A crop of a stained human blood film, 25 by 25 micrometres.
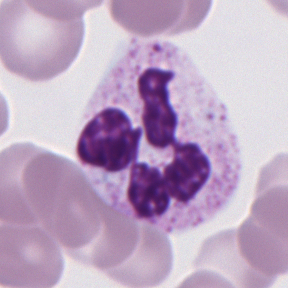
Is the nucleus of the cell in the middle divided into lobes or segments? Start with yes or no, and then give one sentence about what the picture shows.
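Yes. The nucleus is split into four separate lobes.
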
